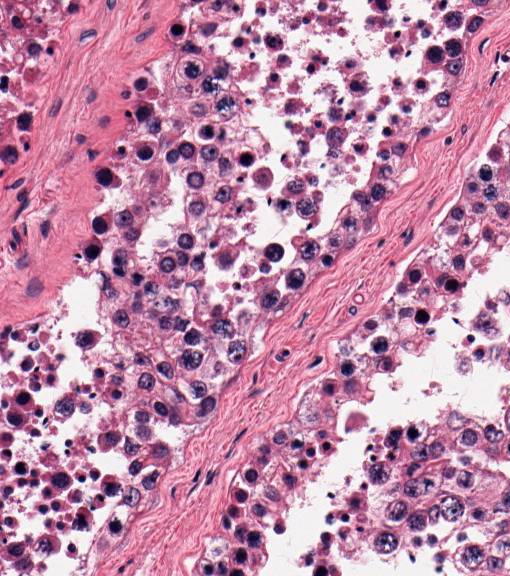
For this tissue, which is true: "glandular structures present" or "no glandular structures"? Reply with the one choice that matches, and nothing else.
No glandular structures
